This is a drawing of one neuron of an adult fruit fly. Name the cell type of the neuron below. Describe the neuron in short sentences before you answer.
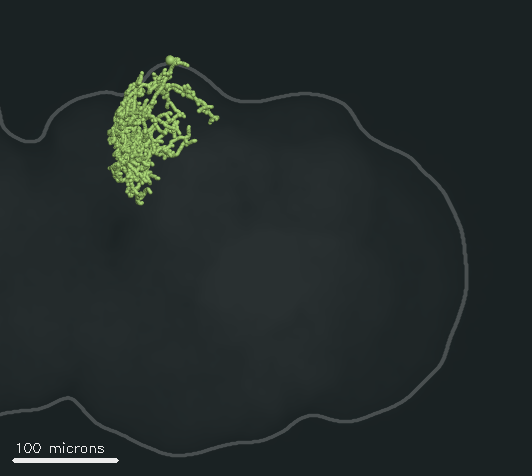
By the scale bar it is about 140 microns tall in this view. In this view it is taller than it is wide. Its broad class is nerve-cord intrinsic neuron. It is of cell type IN13A010.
